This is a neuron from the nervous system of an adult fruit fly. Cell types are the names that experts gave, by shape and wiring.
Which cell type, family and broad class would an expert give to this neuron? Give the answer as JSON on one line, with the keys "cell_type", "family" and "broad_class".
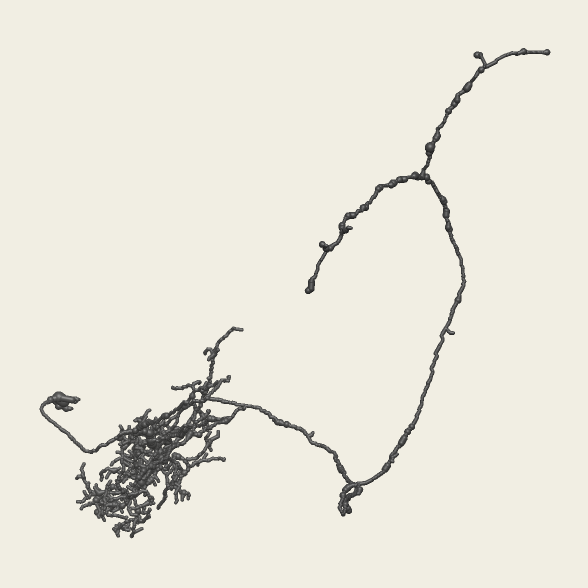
{"cell_type": "AOTU008", "family": "hemilineage AOTUv3_dorsal", "broad_class": "central-brain intrinsic neuron"}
